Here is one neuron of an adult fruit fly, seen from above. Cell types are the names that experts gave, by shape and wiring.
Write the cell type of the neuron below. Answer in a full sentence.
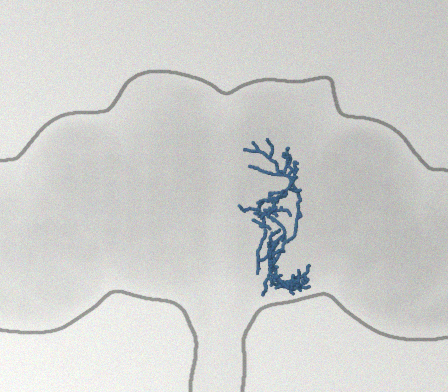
The cell type is GNG494.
